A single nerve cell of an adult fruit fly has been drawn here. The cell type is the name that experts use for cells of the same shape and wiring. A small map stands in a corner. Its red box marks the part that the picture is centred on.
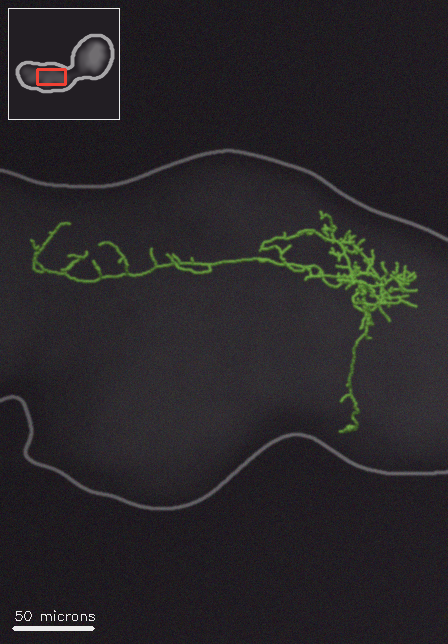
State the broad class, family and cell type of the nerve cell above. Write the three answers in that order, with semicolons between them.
nerve-cord intrinsic neuron; hemilineage 06B; IN06B076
